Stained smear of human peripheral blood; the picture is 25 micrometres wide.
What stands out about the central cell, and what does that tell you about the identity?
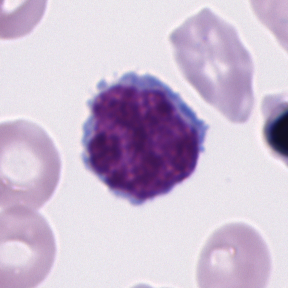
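The cell measures about 11 micrometres across and has a roughly round outline. Its border is ragged, carrying many tiny fuzzy projections. A roughly round nucleus without lobes, about 10 micrometres across, fills about 80% of the cell's area. The chromatin is dense and coarsely clumped, stained dark purple. This is a typical lymphocyte.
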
